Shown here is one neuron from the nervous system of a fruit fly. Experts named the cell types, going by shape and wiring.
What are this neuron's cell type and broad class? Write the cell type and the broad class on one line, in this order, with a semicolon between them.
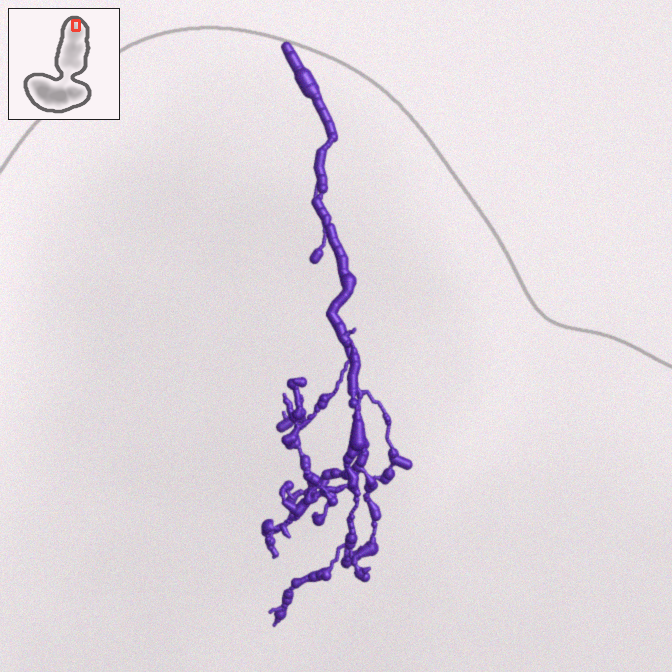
SNxx11; sensory neuron entering the nerve cord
